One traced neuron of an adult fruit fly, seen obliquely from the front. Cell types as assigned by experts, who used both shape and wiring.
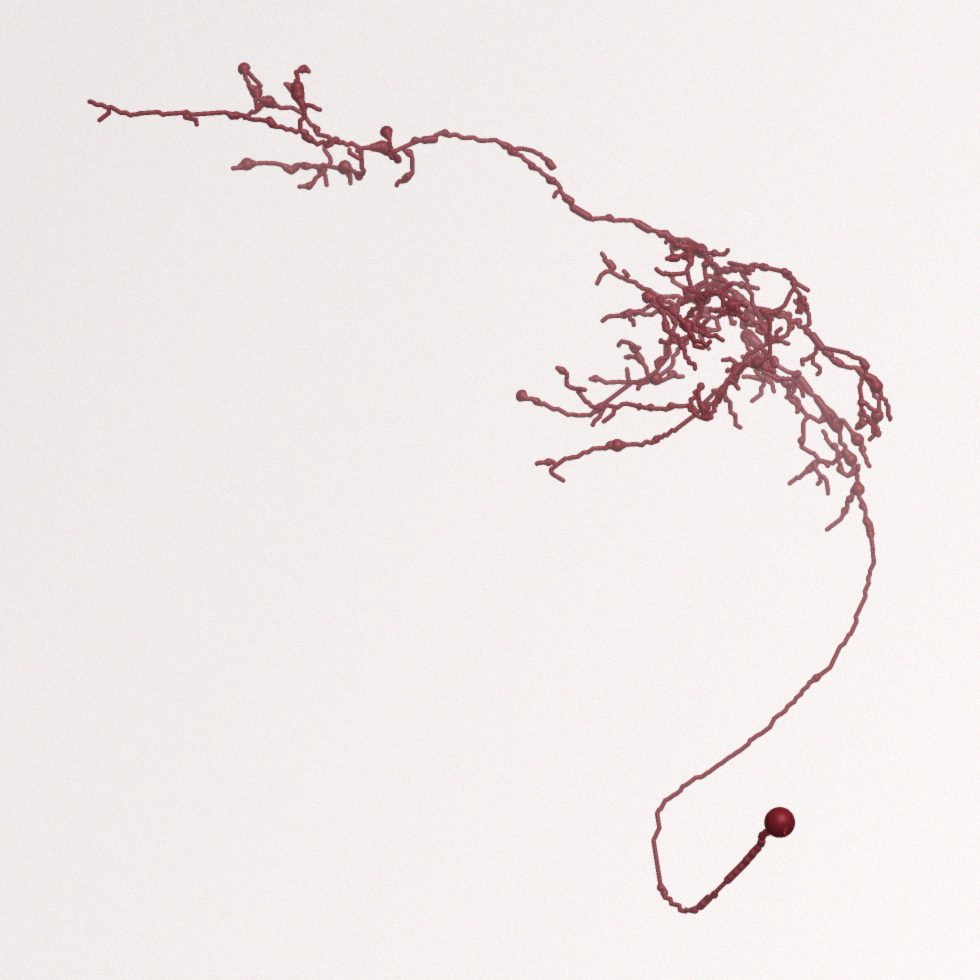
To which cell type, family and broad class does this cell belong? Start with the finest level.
CB4084; hemilineage LHa3; central-brain intrinsic neuron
